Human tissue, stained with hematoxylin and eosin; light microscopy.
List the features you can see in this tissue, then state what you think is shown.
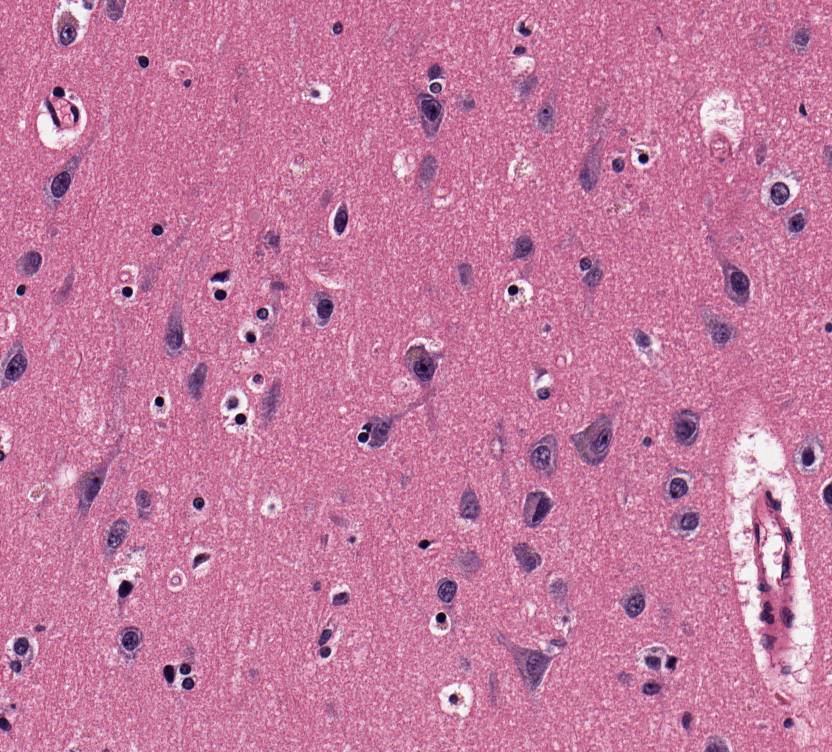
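The whole background here is a finely granular pink feltwork, no epithelium or glands anywhere. Large neurons with triangular cell bodies are scattered all over, and plenty of small cells with round, dense dark nuclei sit between them. Down near the lower right edge, a longitudinally cut vessel runs vertically inside a wide clear space. This is cerebral cortex.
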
